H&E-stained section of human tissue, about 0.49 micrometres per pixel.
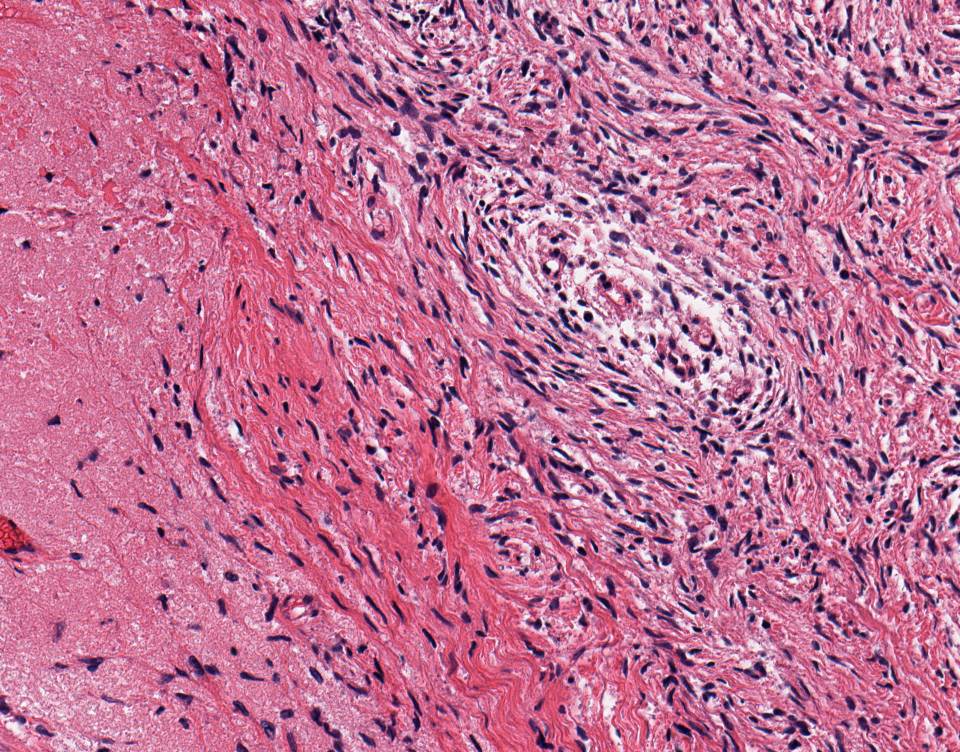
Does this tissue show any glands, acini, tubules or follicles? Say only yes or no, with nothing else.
No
